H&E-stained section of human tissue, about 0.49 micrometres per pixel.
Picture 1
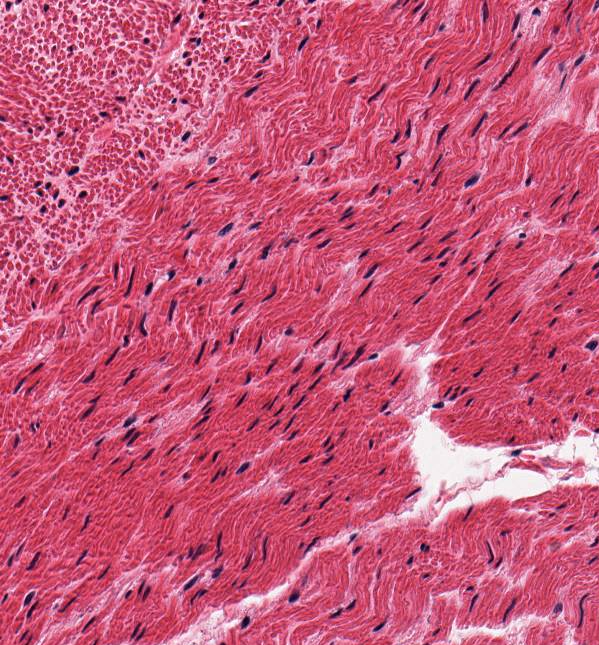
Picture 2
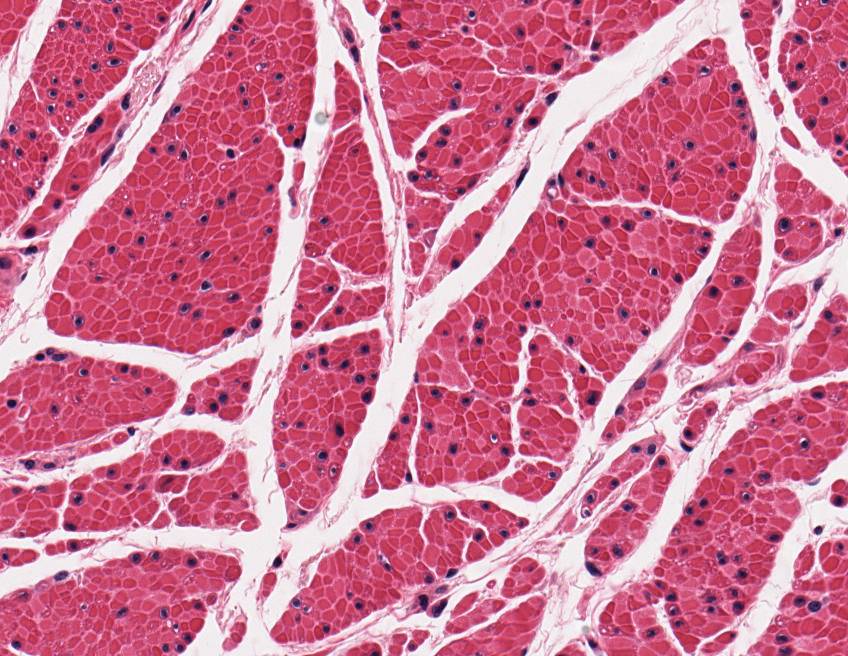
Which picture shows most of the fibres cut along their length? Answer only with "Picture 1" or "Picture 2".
Picture 1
